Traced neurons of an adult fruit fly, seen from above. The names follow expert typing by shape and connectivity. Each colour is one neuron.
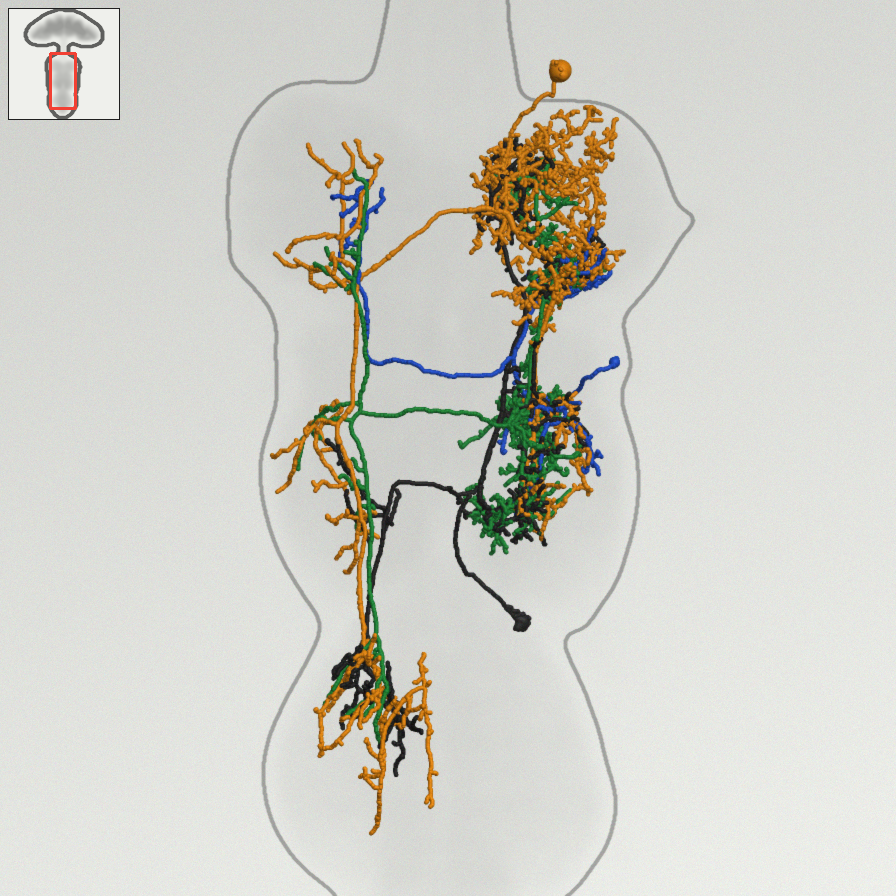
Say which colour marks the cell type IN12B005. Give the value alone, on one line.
black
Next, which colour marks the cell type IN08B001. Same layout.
orange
